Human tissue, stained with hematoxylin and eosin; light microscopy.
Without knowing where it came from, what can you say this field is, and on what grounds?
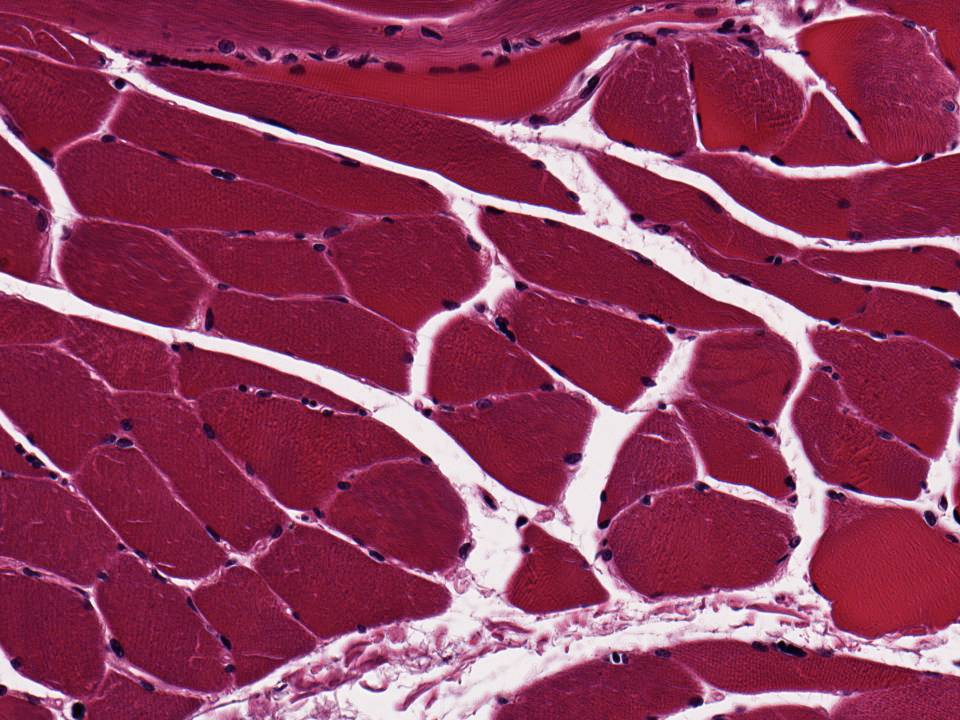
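Skeletal muscle is the main tissue here. Dark, flattened nuclei lie at the edges of its fibres, just beneath the cell membrane.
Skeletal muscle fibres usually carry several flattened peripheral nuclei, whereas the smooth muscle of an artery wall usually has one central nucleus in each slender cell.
Between fascicles in the lower centre runs loose connective tissue with wavy pink fibres. Empty white clefts separate many fibres and fascicles, consistent with shrinkage during processing. No fat cells appear anywhere.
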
